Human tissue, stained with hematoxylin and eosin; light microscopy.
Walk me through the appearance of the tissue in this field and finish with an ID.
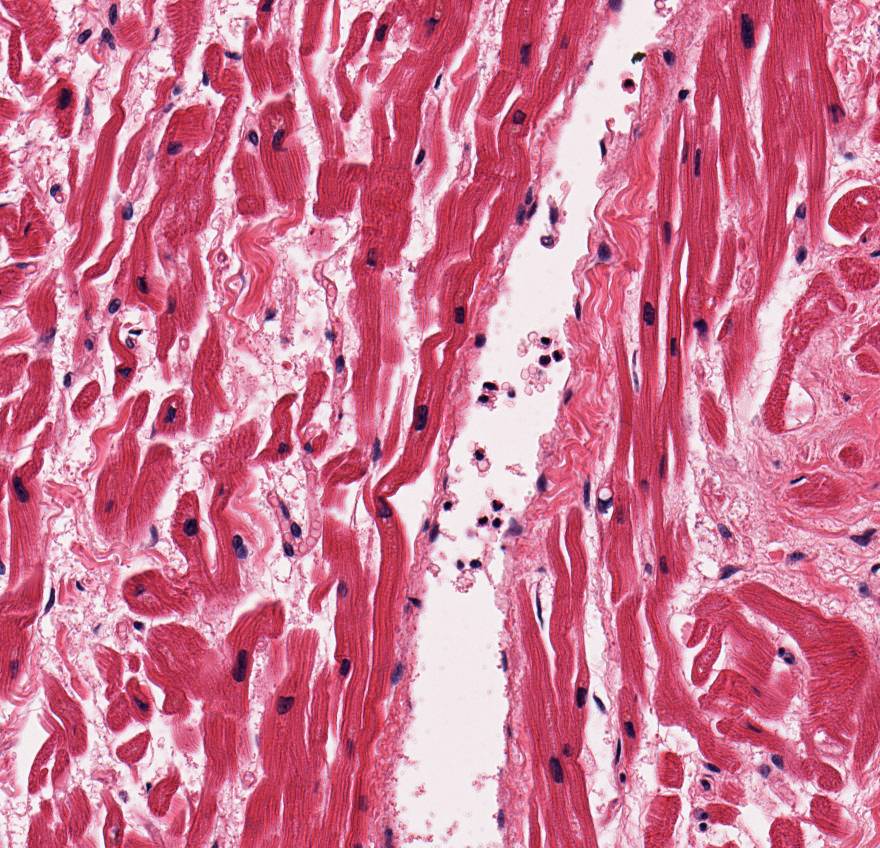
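Elongated muscle fibres run mainly from top to bottom across the field, and many of them branch and join neighbouring fibres. In the left half, the fibres are separated by wide spaces filled with pale, loose, wispy material. No fat cells are present. The tissue is atrial appendage of the heart.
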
